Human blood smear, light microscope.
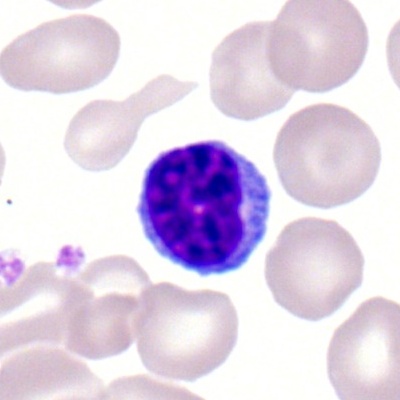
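Lymphocyte at the centre of a stained blood smear. Nucleus fills most of the cell; shallow notch on its right side. Chromatin coarsely clumped into dark purple patches. Cytoplasm a thin rim, widest on the right.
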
